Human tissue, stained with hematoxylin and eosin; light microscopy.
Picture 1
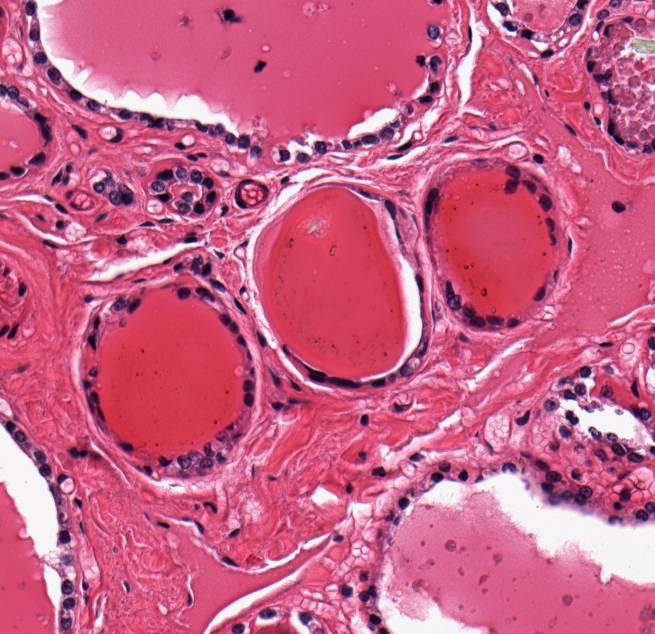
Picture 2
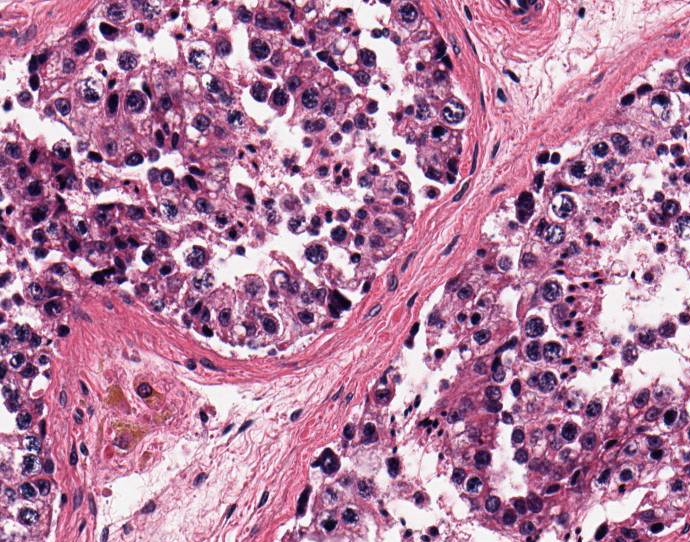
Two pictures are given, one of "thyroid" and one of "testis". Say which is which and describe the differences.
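Answer: picture 1 is thyroid and picture 2 is testis. Thyroid: closed, round to oval follicles of differing sizes make up the field, three mid-sized ones side by side across the centre; each is lined by one layer of flattened to low cuboidal cells, whose small, round, darkly basophilic nuclei sit in a single row against the wall. Testis: large rounded cell compartments, separated by pink fibrous bands, divide the field; many cells are large, with round vesicular nuclei and conspicuous nucleoli, and smaller cells with dark, condensed nuclei lie among them. In both, the fibrous tissue holds spindle-shaped nuclei, which in picture 2 lie parallel to wavy eosinophilic fibres.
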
